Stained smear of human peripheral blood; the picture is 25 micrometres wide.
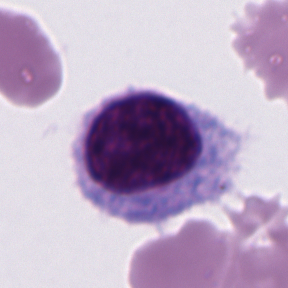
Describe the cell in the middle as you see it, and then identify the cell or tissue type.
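Edge ragged and fuzzy rather than smooth; cell about 15 by 12 micrometres. Nucleus oval, no indentation or lobes, about 10 by 8 micrometres, lying toward the upper left and filling about 50% of the cell's area. Cytoplasm pale blue, its rim widest on the lower right side of the nucleus. This is a hairy cell.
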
